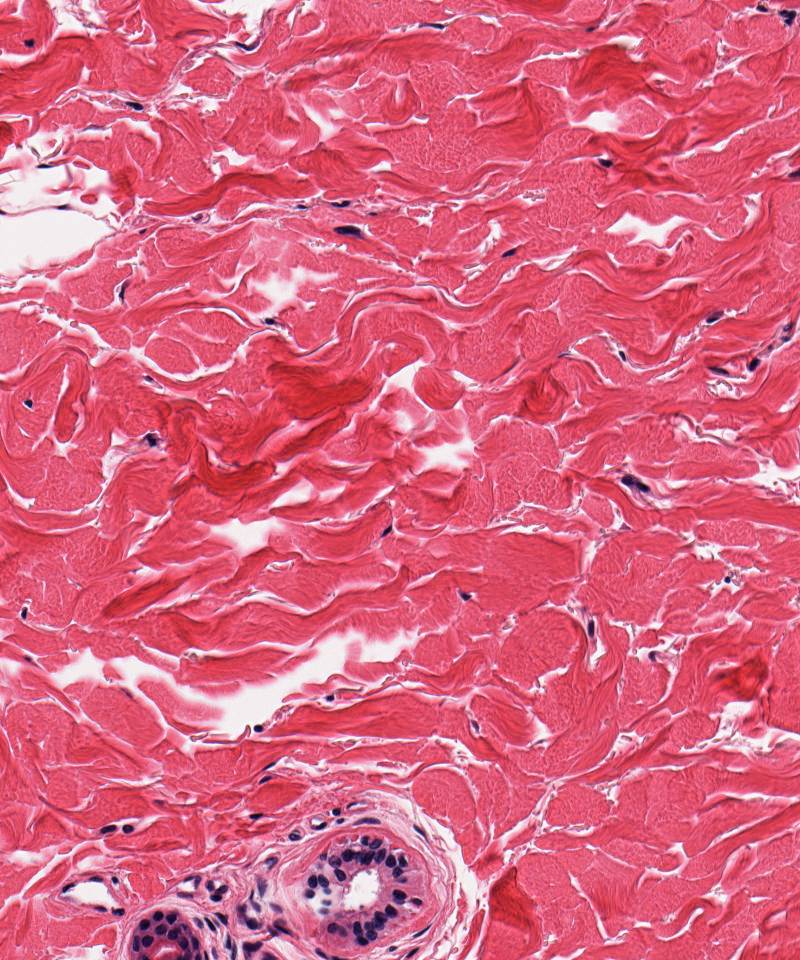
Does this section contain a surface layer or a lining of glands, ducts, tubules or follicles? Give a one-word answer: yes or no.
Yes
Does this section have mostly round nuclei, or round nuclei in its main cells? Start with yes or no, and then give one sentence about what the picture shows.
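No. Cells are sparse, seen as scattered small, dark, spindle-shaped nuclei lying between the bundles.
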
